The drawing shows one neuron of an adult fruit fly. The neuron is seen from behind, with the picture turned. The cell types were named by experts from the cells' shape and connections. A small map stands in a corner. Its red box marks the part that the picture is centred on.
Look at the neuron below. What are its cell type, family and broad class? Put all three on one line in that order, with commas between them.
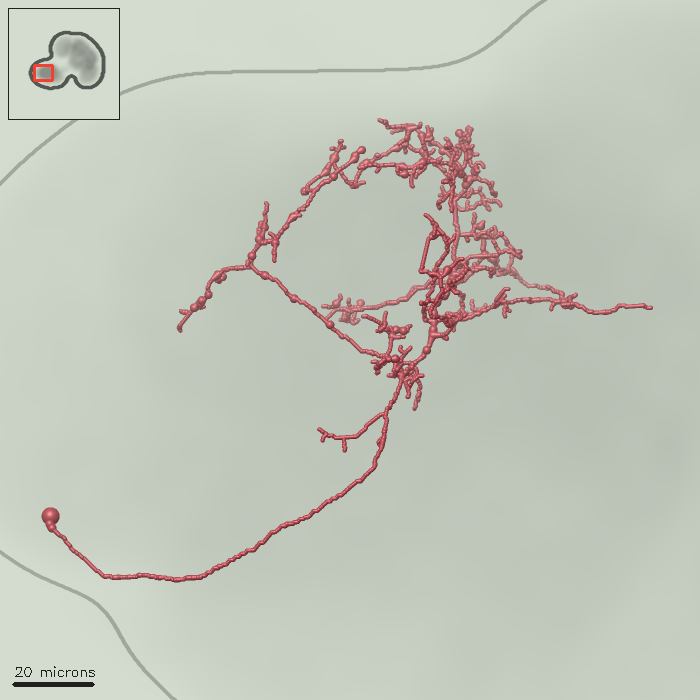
IN04B081, hemilineage 04B, nerve-cord intrinsic neuron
